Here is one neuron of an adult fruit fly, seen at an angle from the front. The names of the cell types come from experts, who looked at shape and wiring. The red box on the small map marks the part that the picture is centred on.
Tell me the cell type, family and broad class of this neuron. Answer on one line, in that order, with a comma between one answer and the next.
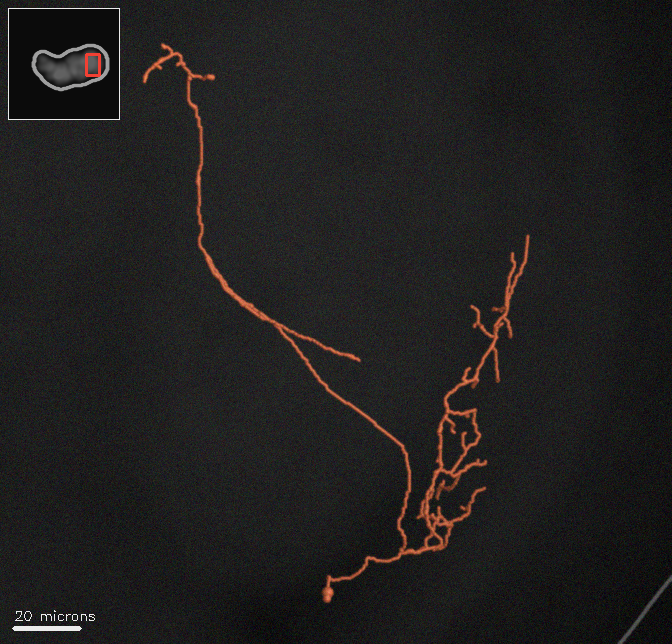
MeVP5, MeVP, visual projection neuron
